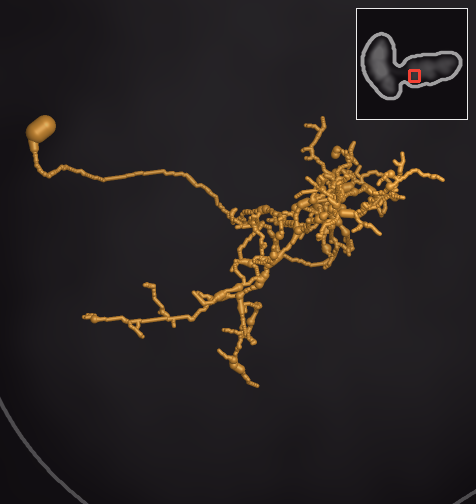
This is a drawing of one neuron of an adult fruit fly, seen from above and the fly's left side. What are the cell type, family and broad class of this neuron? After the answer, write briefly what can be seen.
The cell type is IN09A047. The family is hemilineage 09A. It is a nerve-cord intrinsic neuron. It is in the nerve cord and does not reach the brain. The cell body can be seen at the upper left of the picture. Dozens of branch ends can be seen.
